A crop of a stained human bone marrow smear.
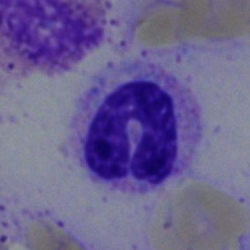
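Band neutrophil, the notch of its nucleus ending in a small pale gap near the nuclear centre. Its chromatin is dense, dark purple and coarsely clumped. Pale pinkish-lilac cytoplasm surrounds the nucleus on all sides, with fine pinkish-violet granules scattered through it.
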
